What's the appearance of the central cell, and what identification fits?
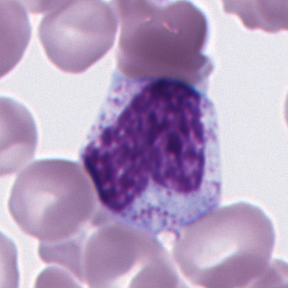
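Nucleus notched along its lower edge. It fills most of the cell, lying toward the left. Chromatin coarsely clumped, paler gaps between clumps. Cytoplasm widest below the nucleus. Band neutrophil.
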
